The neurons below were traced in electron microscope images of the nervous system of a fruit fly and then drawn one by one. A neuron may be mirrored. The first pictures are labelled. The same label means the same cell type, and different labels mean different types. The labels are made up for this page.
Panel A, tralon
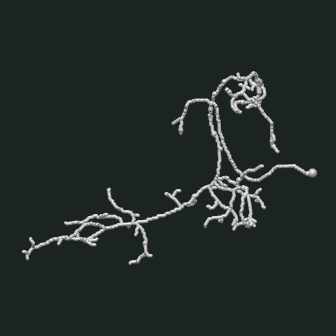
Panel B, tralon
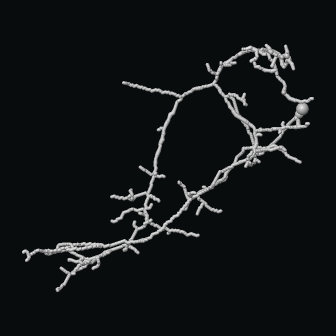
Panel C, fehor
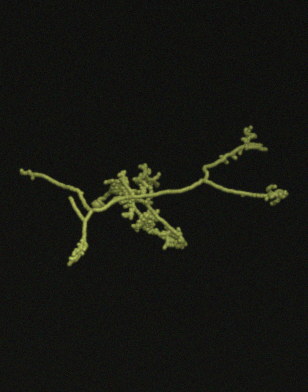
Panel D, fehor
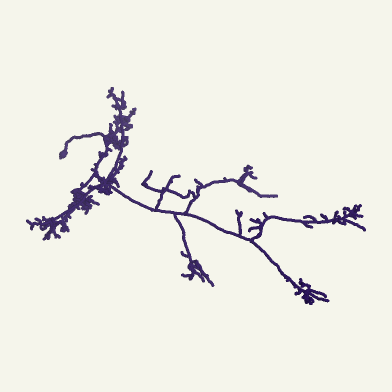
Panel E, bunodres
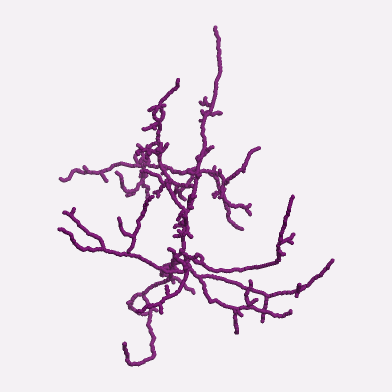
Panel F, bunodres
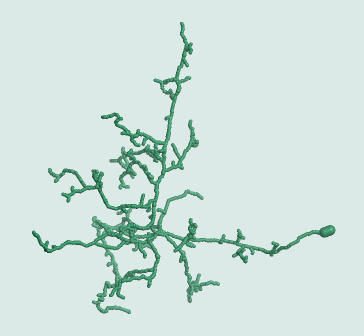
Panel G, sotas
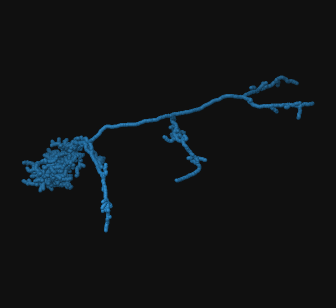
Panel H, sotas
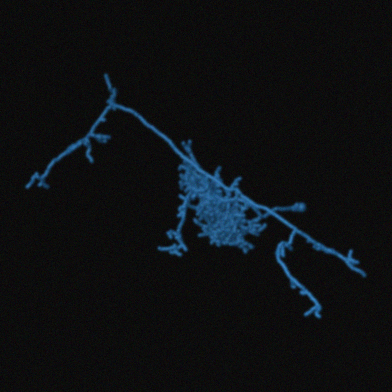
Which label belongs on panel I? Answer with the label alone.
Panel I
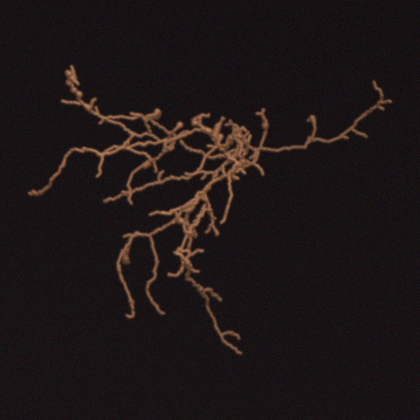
bunodres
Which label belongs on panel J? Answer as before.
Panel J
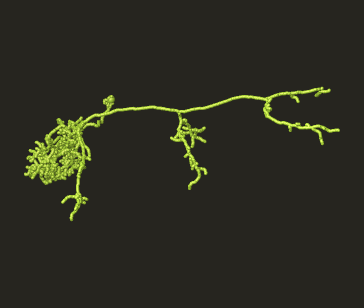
sotas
